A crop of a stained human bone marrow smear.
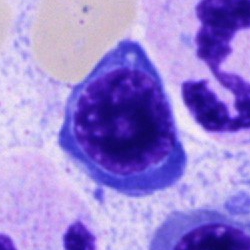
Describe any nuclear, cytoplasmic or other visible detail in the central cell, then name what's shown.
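Looking at the outline first, it is somewhat angular, with a narrow pointed corner at the top. The chromatin is dark purple and clumped, and I can make out many small pale spots scattered through it. The cytoplasm is a deep blue, and I find no granules in it. So this cell is an erythroblast.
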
